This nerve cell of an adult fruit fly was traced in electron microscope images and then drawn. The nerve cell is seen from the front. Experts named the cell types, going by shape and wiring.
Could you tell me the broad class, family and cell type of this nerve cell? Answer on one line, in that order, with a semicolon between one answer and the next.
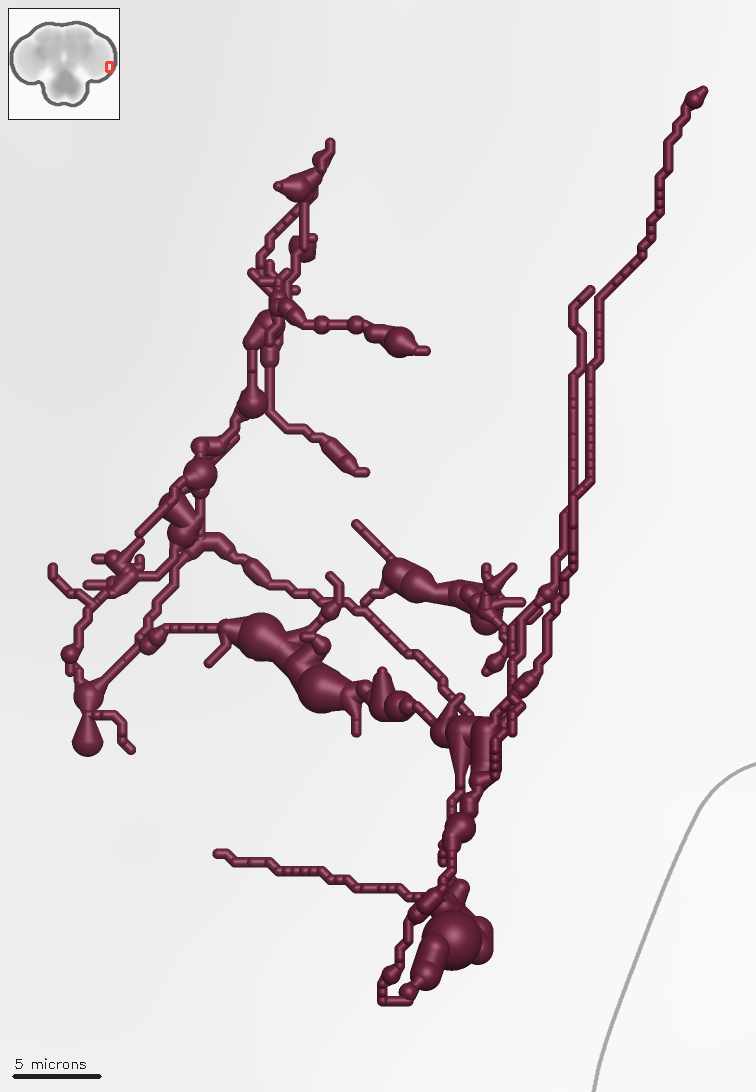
optic-lobe intrinsic neuron; Dm; Dm9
